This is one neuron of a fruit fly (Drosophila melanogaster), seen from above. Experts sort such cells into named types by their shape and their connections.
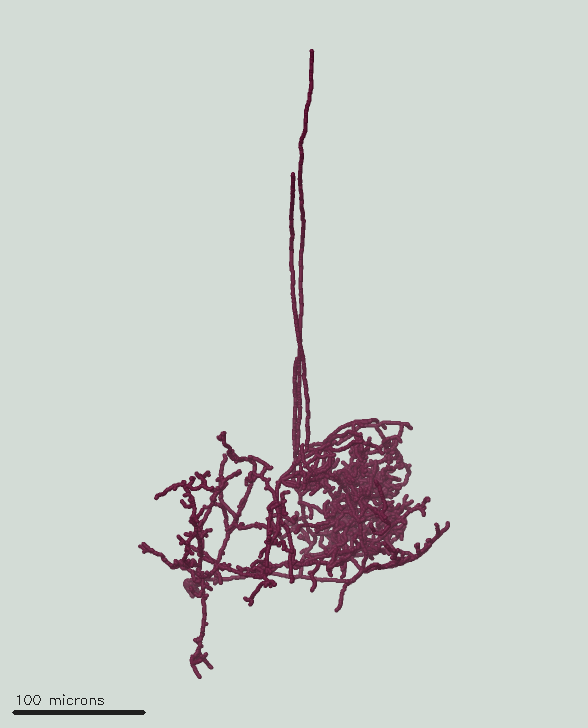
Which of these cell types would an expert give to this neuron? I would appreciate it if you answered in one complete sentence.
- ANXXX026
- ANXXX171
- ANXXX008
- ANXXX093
The cell type held by this neuron is ANXXX008.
